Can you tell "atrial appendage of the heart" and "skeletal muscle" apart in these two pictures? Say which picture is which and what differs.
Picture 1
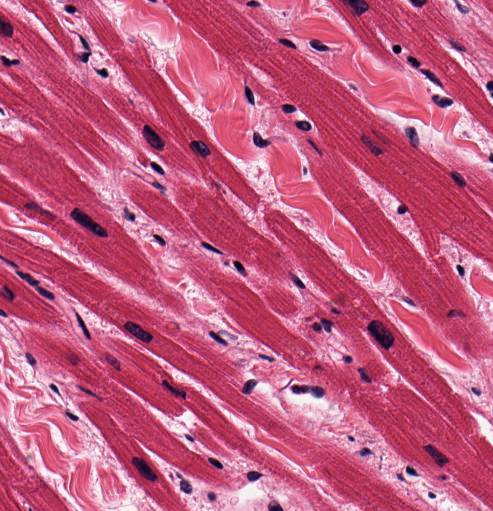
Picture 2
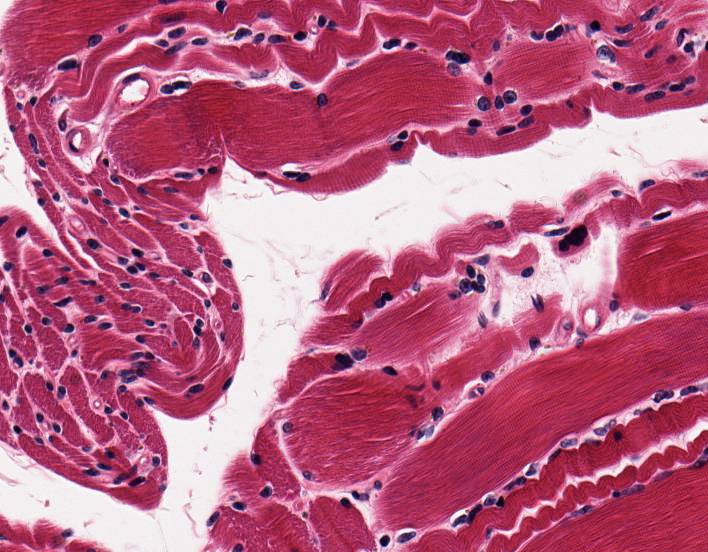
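Going picture by picture: the first is the atrial appendage of the heart, the second skeletal muscle. Nuclear position comes first: in picture 1 the muscle fibre nuclei sit centrally, oval and elongated along the fibre axis, whereas in picture 2 they are small, dark and elongated and lie at the fibre edges.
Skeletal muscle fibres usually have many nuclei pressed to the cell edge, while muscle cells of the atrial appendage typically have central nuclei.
Stain is shared: in both pictures the fibre cytoplasm is a deep pink-red. Arrangement differs: picture 2 has bundles separated by a broad pale empty cleft across the centre, and many fibres in the upper and right bundles follow a wavy, zigzag course. Between the fibres in picture 1 lie small dark spindle-shaped nuclei.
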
